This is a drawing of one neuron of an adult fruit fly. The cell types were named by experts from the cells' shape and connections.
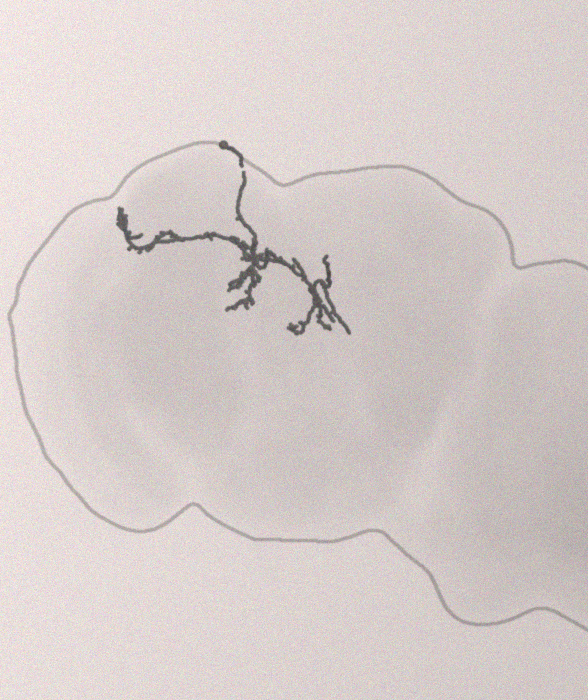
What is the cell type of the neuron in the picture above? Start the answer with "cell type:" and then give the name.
cell type: CL170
